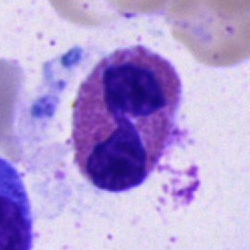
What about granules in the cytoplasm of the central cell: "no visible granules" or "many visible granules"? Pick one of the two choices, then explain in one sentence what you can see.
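Many visible granules. Reddish granules fill the cytoplasm throughout.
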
